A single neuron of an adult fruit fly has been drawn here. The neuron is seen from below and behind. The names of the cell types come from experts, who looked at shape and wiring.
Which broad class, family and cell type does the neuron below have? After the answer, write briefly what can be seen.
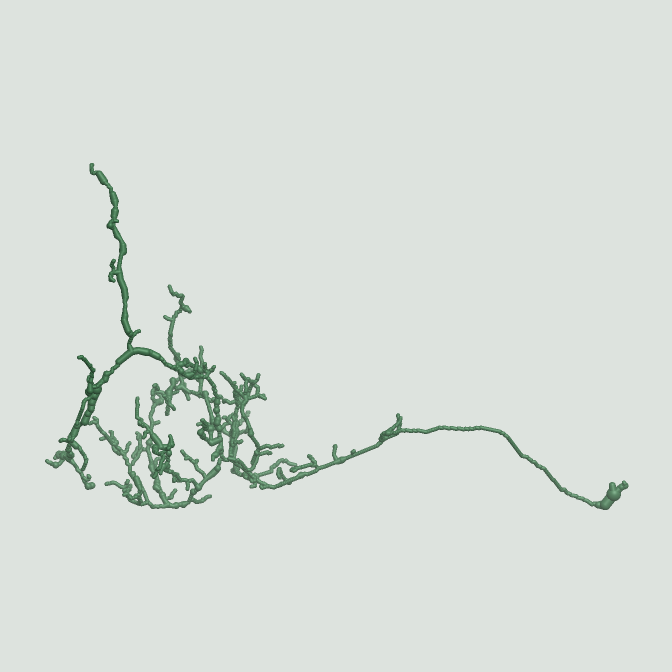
It is a nerve-cord intrinsic neuron. Its family is hemilineage 14A. Its cell type is IN14A017. Its cell body lies at the lower right of the picture. The picture shows dozens of branch ends.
